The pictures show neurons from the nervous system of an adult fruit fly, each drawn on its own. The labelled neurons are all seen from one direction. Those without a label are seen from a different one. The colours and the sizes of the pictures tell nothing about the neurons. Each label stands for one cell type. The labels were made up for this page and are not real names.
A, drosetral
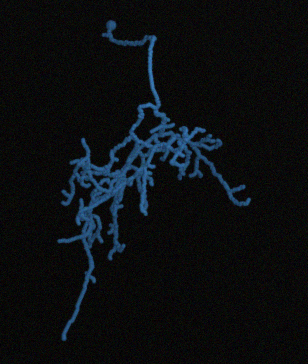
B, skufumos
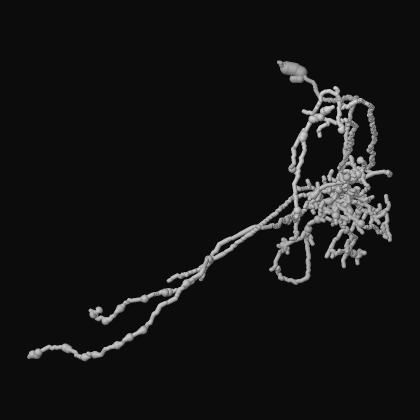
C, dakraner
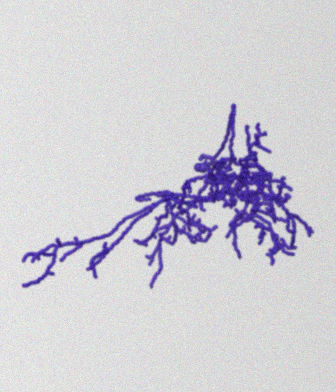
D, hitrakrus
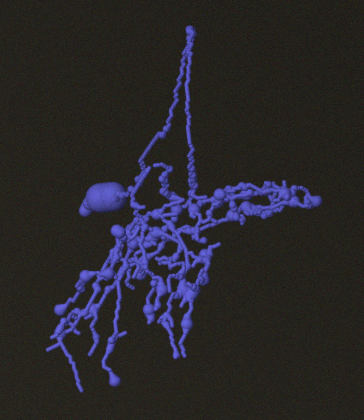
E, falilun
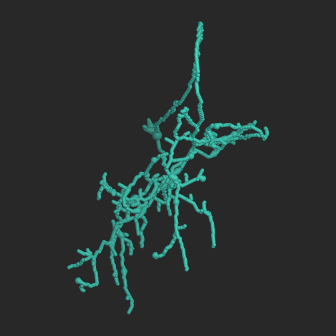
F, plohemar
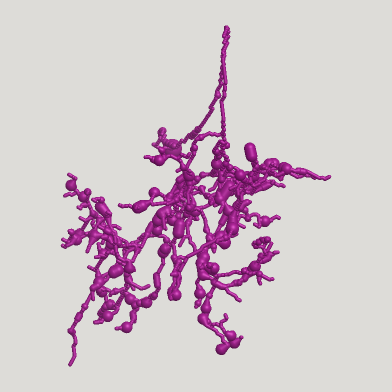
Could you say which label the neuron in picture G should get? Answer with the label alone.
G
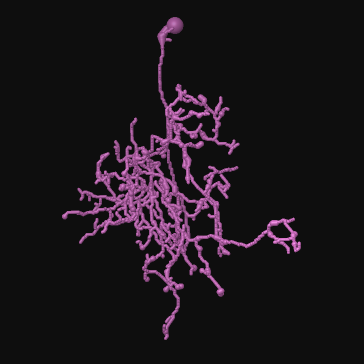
plohemar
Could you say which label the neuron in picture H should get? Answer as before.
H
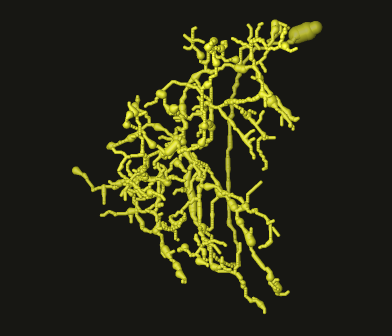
plohemar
